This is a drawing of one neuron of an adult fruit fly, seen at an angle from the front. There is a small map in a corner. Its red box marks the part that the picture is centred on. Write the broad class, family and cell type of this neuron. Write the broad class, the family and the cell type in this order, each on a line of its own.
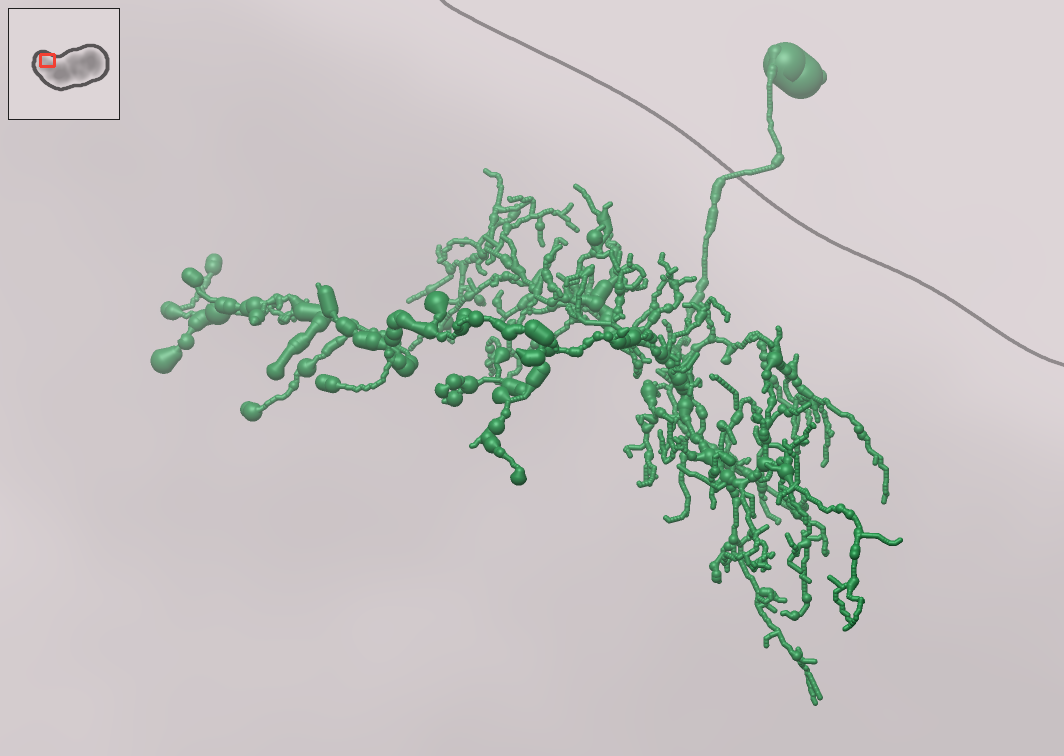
nerve-cord intrinsic neuron
hemilineage 06A
IN06A063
